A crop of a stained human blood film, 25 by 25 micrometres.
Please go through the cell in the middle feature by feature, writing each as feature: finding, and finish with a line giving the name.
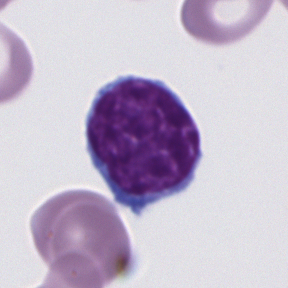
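Shape: roughly oval, smooth except one spot at the bottom
Nucleus: round to oval, unlobed
Cytoplasm: no granules seen
Projection: small blue point of cytoplasm at the bottom
Name: typical lymphocyte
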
